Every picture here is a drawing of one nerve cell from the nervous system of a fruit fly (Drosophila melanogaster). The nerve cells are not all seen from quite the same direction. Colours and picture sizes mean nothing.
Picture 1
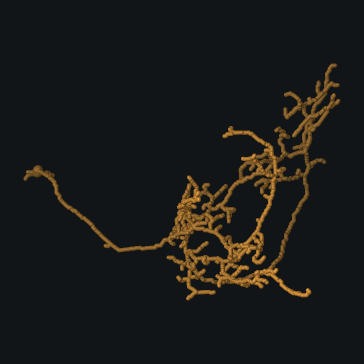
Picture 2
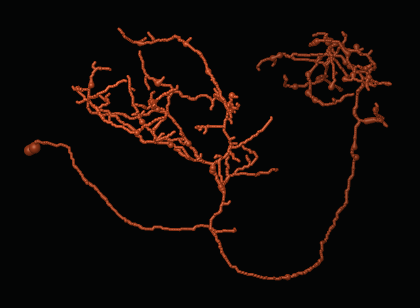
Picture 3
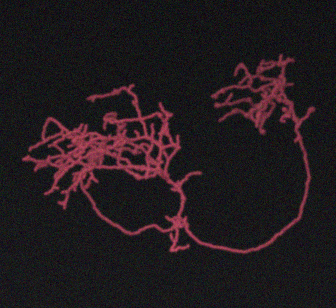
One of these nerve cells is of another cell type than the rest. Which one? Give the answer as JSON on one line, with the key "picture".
{"picture": 1}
